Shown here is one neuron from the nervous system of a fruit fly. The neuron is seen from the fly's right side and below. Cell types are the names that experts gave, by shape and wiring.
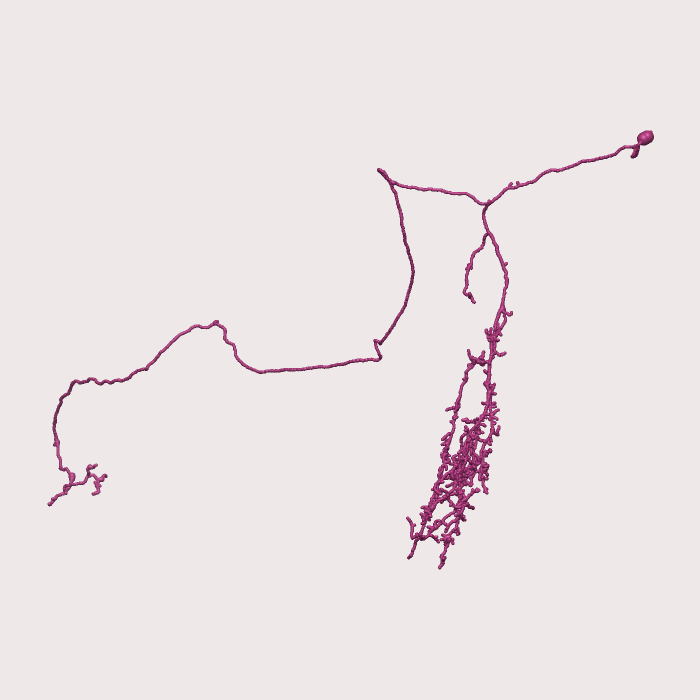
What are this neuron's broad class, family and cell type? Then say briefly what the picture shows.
It is a visual projection neuron. The family is MeVP. The cell type is MeVP6. The cell body is at the upper right of the picture. Dozens of branch ends can be seen.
